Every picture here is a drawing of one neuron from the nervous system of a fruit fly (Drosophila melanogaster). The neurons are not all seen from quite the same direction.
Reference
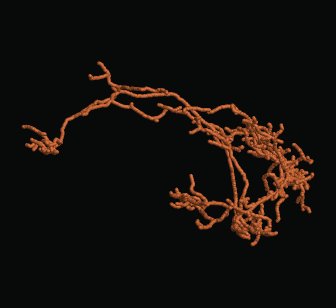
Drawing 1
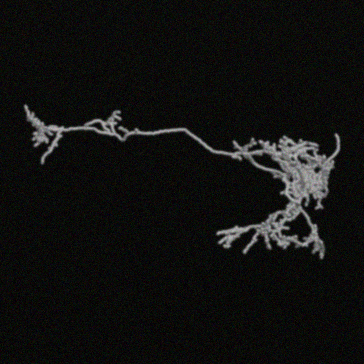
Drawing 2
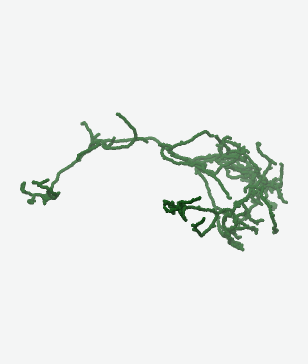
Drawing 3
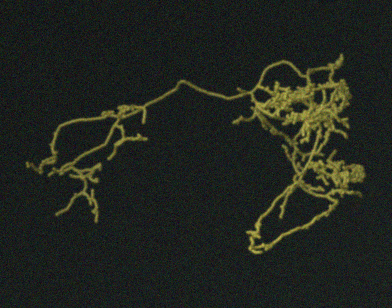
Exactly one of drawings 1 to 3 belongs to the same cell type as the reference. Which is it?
2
